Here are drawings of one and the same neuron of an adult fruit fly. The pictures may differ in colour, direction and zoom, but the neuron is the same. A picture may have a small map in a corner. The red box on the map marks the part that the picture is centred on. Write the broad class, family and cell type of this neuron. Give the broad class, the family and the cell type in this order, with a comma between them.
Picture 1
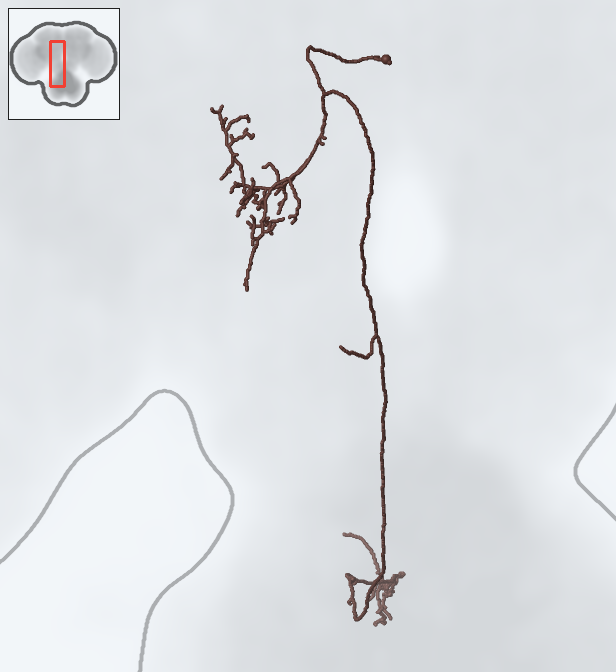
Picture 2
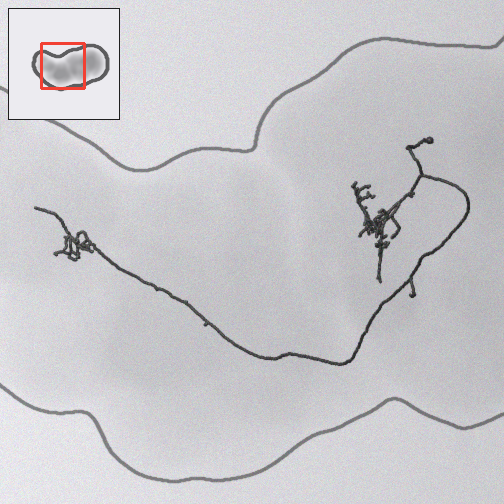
descending neuron, hemilineage PSp2, DNpe054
